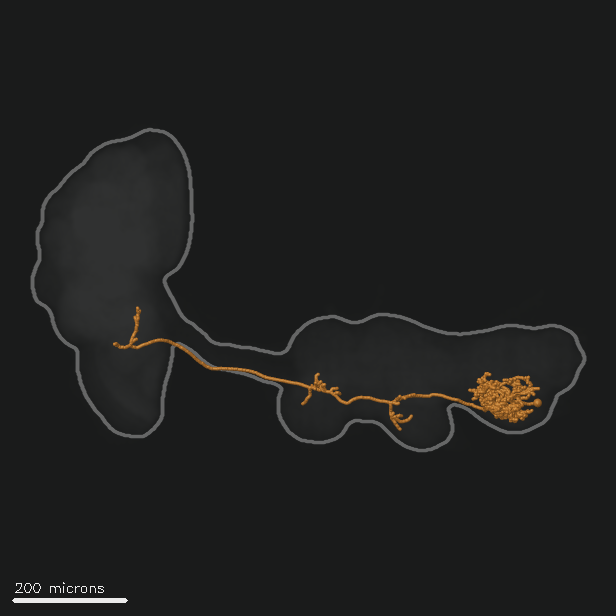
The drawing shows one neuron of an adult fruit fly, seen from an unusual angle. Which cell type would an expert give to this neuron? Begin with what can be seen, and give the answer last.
From left to right in the picture it spans about 750 microns. As drawn here it is more than twice as wide as it is tall. It is an ascending neuron. Its cell type is ANXXX049.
